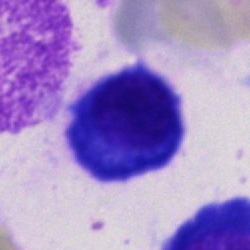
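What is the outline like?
Roughly round, but slightly angular and bumpy, not smooth.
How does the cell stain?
Deep, dark blue-violet overall. The lower part is a little paler and streaky compared with the denser upper part.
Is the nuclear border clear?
No. The nucleus is so dark that its border can hardly be made out.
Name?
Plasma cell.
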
